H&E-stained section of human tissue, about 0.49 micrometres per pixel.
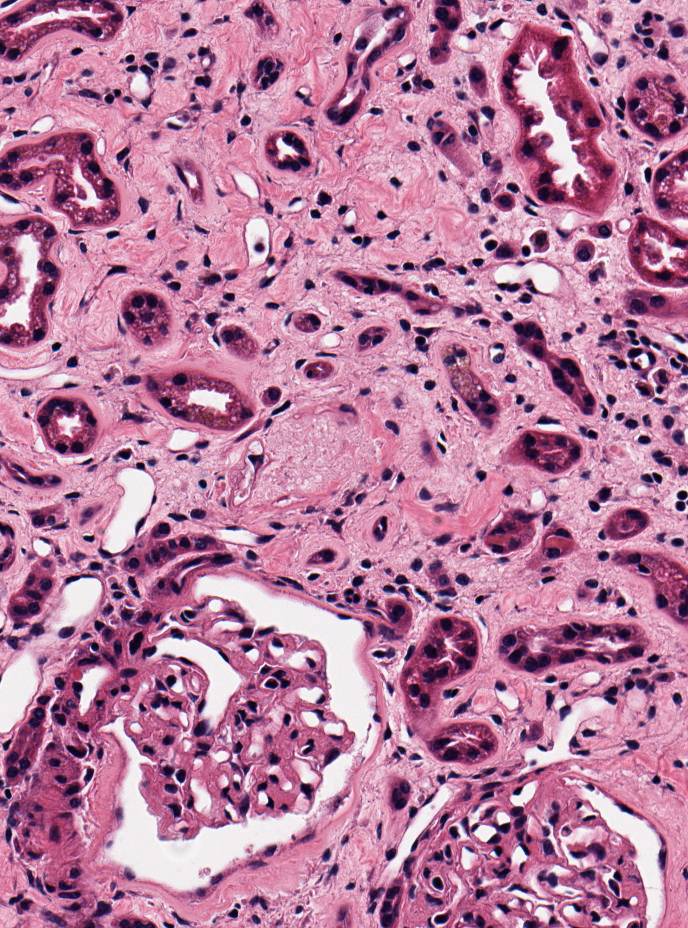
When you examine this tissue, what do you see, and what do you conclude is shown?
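Two glomeruli lie low: one at lower left, one partly cut off at the lower right edge. Across the upper and middle field, small tubules lie widely separated by stroma. Most have single-layered cuboidal cells with pink granular cytoplasm around narrow lumens. This is renal cortex.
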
